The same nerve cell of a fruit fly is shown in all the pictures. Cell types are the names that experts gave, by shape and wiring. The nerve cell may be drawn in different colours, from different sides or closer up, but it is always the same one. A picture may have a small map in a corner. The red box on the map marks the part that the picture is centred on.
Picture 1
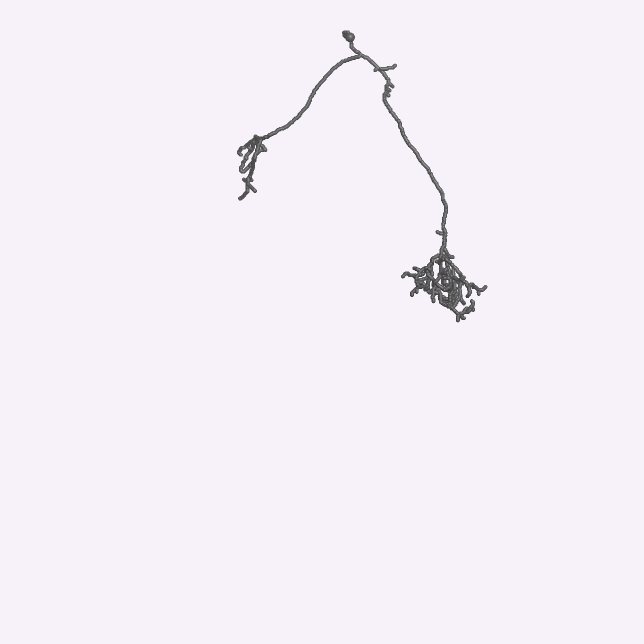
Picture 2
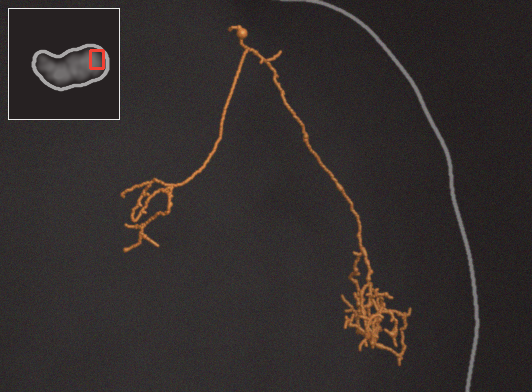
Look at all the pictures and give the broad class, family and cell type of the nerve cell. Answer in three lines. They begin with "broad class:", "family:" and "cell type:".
broad class: optic-lobe intrinsic neuron
family: MeLo
cell type: MeLo3b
